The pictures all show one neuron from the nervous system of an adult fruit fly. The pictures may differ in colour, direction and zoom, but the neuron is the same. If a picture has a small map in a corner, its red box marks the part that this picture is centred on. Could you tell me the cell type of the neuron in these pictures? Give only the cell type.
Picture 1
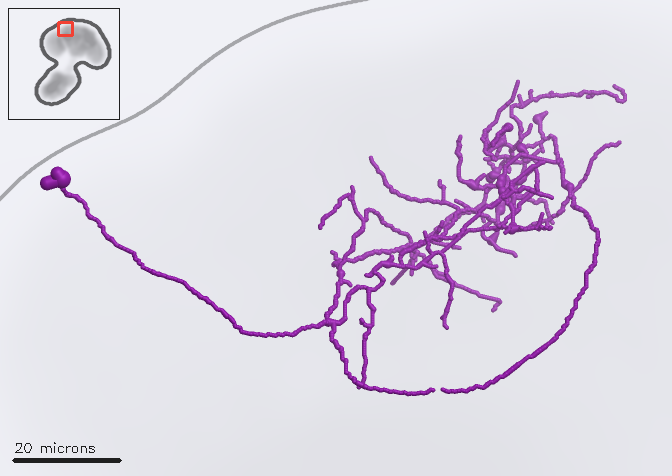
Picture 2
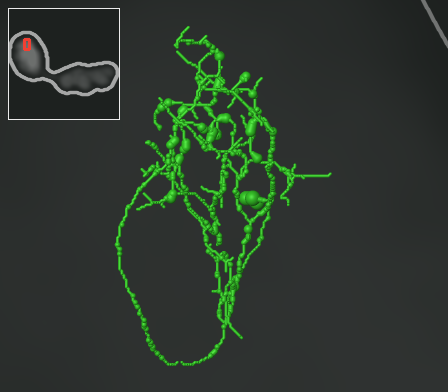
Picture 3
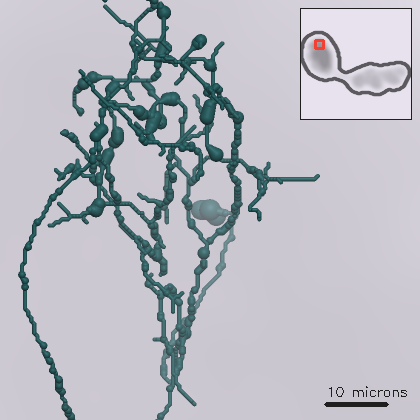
SLP027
